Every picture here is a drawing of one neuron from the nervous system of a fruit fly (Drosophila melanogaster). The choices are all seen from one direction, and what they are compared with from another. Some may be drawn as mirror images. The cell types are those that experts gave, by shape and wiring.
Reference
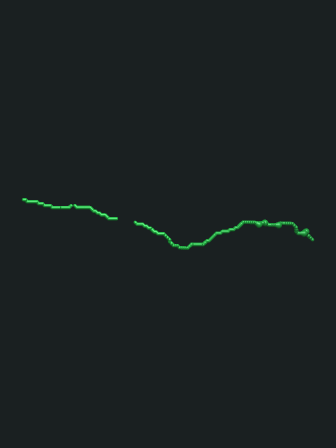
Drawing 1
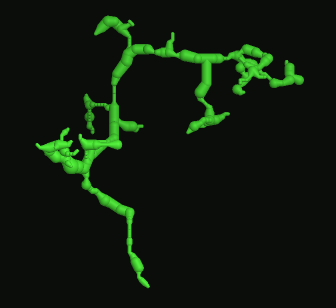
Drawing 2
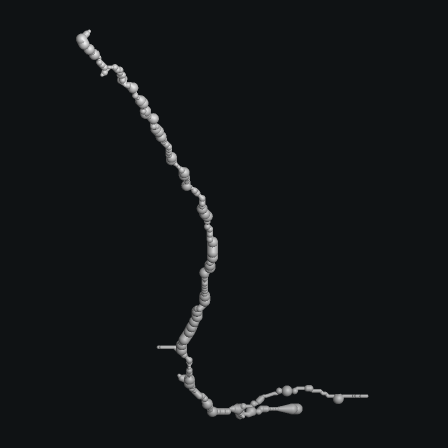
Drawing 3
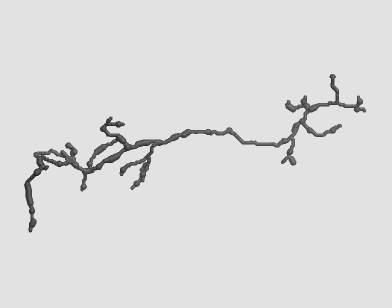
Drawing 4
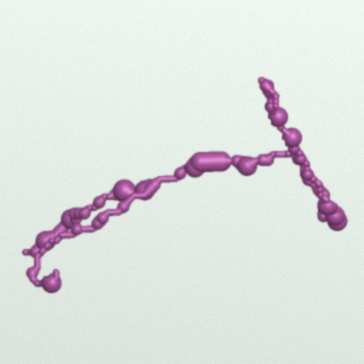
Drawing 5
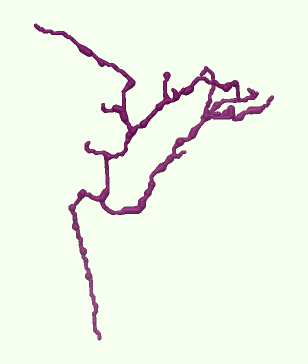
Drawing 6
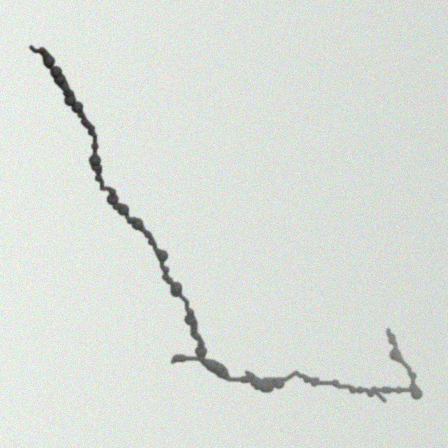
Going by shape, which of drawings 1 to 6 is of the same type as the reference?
4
